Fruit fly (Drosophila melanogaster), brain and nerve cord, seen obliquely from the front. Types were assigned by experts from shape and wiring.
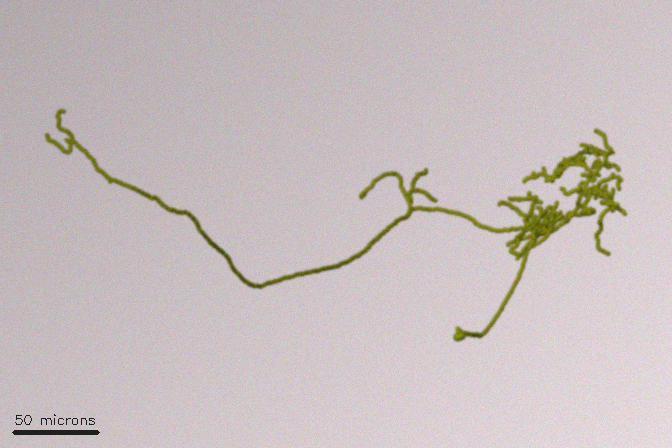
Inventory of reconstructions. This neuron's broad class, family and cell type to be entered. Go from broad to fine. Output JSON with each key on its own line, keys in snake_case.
{
 "broad_class": "ascending neuron",
 "family": "hemilineage 07B",
 "cell_type": "AN07B071_d"
}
